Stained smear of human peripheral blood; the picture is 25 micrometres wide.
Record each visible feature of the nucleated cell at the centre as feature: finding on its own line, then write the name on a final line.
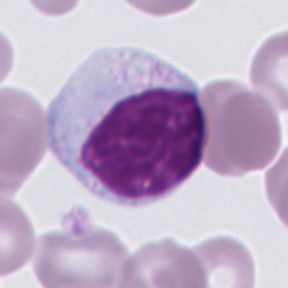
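Diameter: about 14 micrometres.
Nucleus: single smooth oval mass, about 12 by 9 micrometres, no lobes or notch.
Nuclear share: about 60% of cell area.
Nuclear position: toward lower right.
Cytoplasm: pale greyish blue, widest on upper left side of nucleus.
Granules: small cluster of fine purplish granules above nucleus.
Cell type: large granular lymphocyte.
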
